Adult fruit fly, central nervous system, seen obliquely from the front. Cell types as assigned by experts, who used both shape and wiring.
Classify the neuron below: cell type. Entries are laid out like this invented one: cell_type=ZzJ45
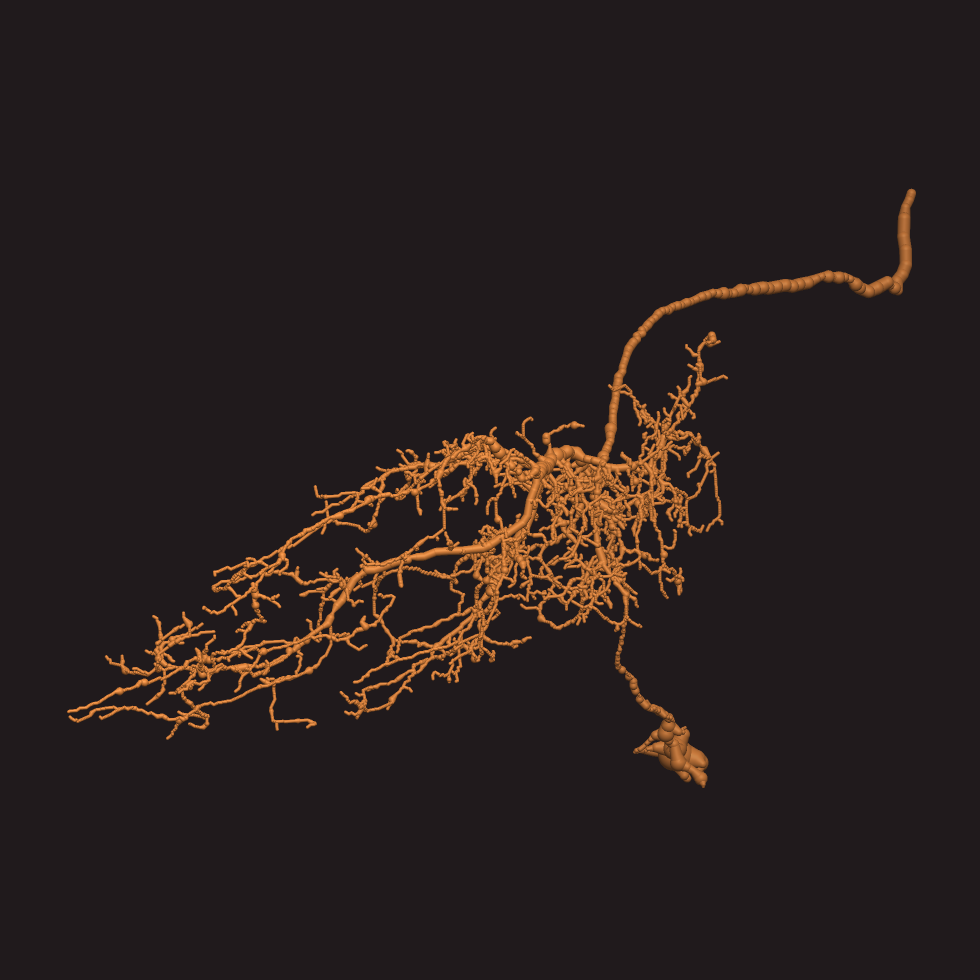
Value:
cell_type=MNhm03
